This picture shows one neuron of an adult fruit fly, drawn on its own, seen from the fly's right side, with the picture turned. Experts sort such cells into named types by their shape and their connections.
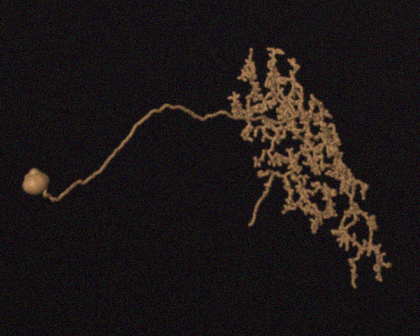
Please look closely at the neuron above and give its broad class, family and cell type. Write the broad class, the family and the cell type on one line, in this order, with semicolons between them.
optic-lobe intrinsic neuron; Pm; Pm1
